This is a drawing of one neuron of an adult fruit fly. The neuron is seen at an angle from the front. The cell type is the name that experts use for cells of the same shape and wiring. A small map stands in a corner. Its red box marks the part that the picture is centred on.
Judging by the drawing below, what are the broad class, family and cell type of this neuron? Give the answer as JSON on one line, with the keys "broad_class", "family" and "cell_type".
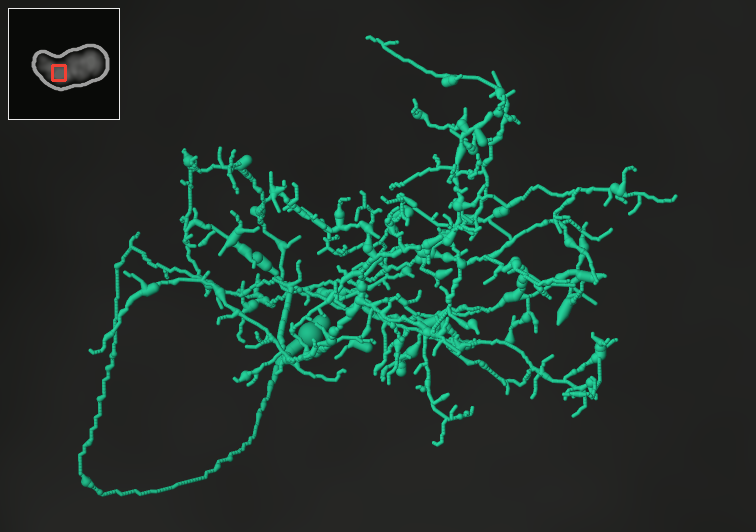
{"broad_class": "nerve-cord intrinsic neuron", "family": "hemilineage 20A.22A", "cell_type": "IN20A.22A016"}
